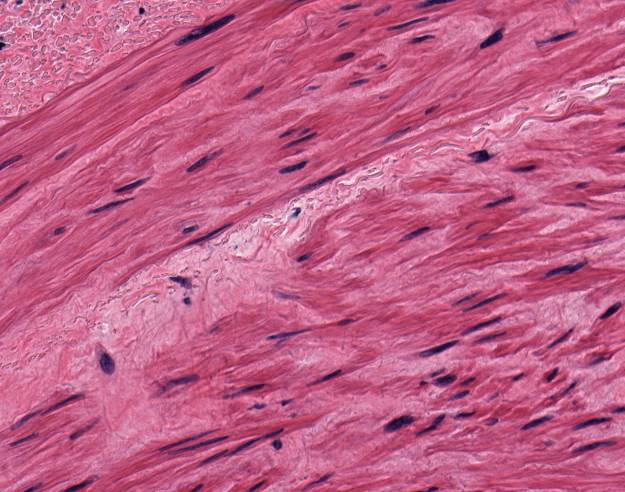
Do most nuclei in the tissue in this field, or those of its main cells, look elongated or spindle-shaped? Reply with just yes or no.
Yes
